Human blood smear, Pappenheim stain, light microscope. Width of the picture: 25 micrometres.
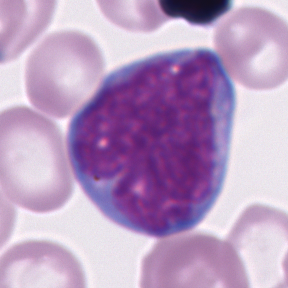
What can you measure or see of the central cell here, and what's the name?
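Sure, start with the outline, which is somewhat angular rather than round, and notice that nothing projects from the surface. It comes to about 17 by 15 micrometres. The nucleus is a single unlobed mass filling about 80% of the cell's area. What cytoplasm there is forms a rim that's widest at the lower left. That's a myeloblast.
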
